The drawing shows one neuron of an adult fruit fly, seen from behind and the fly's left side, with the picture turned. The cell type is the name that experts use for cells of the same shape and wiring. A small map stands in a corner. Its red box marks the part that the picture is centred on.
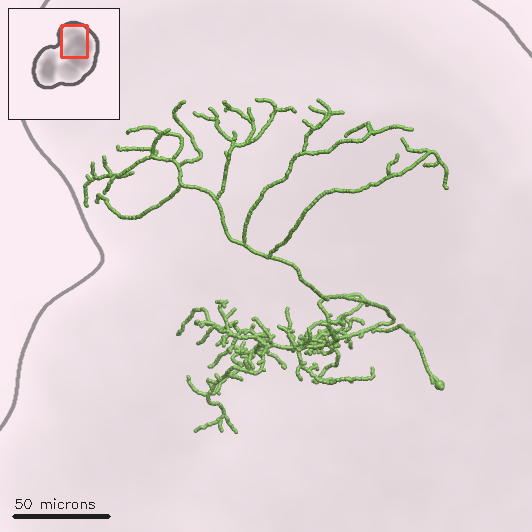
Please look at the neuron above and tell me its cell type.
LPT114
